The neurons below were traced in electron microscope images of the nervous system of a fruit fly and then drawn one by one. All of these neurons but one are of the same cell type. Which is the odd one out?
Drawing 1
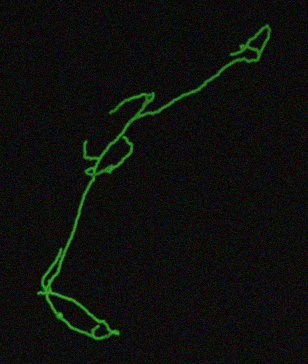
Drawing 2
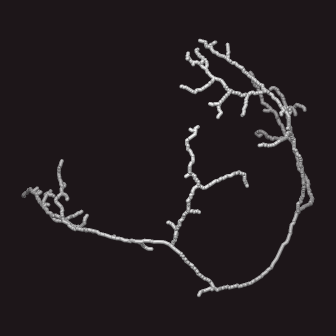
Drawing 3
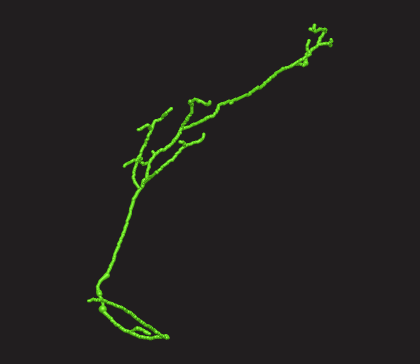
Drawing 2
